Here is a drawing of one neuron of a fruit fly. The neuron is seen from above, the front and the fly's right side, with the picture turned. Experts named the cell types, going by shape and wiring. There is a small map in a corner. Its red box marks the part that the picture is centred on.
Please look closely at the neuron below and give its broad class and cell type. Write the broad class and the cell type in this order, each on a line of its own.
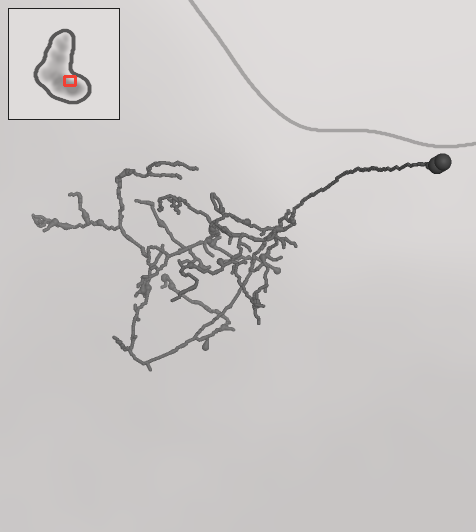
central-brain intrinsic neuron
CB1227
